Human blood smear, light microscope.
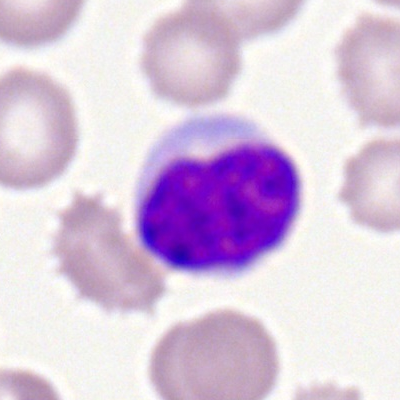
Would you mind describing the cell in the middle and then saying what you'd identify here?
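Chromatin in this cell is dark purple and coarsely clumped. The cytoplasm is pale blue, and neither granules nor vacuoles can be seen in it. This cell is a lymphocyte.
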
